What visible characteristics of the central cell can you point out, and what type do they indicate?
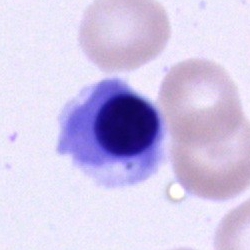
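The nucleus is placed off-centre, toward the right side of the cell. Its chromatin is dense and very dark purple throughout. The cytoplasm is pale-to-medium blue and forms a wider band on the left of the nucleus than on the right. The cell is an erythroblast.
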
